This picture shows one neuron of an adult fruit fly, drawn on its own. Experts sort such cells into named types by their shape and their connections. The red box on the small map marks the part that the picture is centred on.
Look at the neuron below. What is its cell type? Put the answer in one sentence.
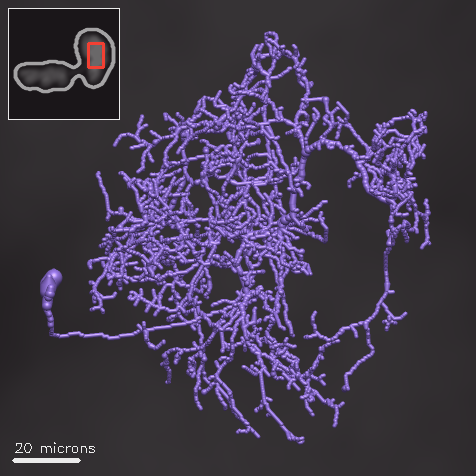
The cell type is CL263.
